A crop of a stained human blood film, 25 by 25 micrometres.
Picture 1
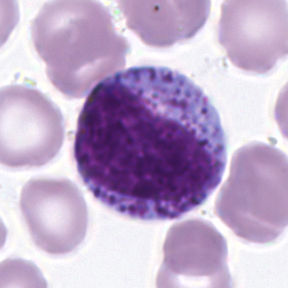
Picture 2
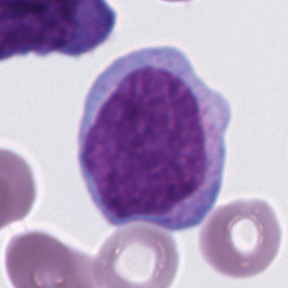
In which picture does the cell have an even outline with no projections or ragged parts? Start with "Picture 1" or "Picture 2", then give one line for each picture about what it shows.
Picture 1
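What picture 1 shows: The cell outline is round and smooth.
What picture 2 shows: The cell outline is irregular, with a blunt bulge at the upper right.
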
